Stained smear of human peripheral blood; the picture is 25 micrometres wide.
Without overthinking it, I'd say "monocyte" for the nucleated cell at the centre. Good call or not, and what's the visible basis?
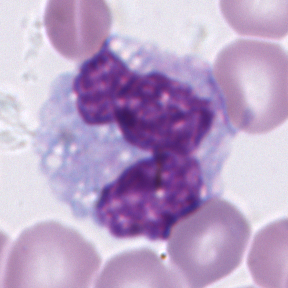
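Cytoplasm colour: a pale greyish blue, which goes with monocyte rather than segmented neutrophil.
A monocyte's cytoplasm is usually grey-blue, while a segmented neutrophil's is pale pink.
Vacuoles: many small clear ones are scattered through the cytoplasm, which again sides with monocyte.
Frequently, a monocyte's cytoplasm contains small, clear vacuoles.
Granules: the cytoplasm shows no coarse coloured granules, and this fits either name.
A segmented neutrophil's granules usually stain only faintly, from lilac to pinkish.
Outline: irregular and slightly ragged, with red cells pressing against its top, right and bottom edges; this is simply seen and favours neither name. Verdict: monocyte fits this cell, and segmented neutrophil does not.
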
